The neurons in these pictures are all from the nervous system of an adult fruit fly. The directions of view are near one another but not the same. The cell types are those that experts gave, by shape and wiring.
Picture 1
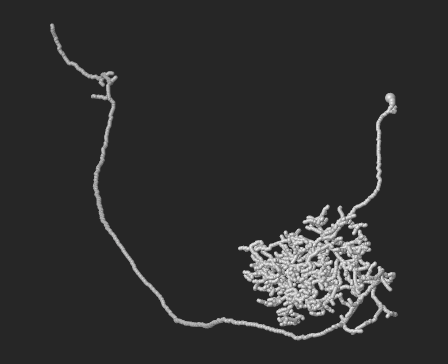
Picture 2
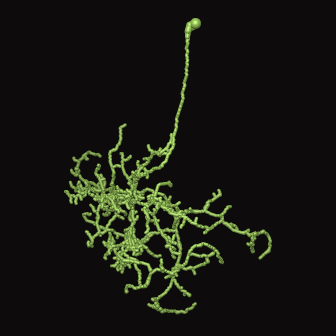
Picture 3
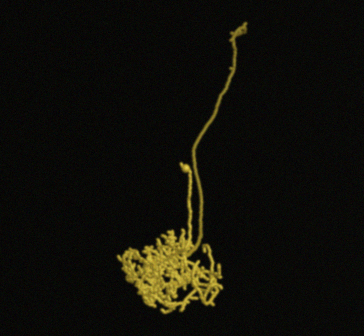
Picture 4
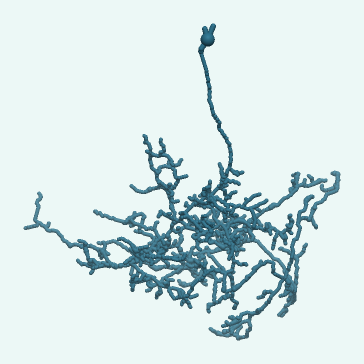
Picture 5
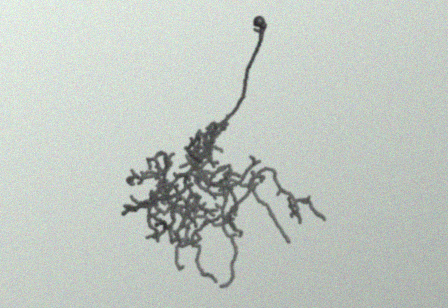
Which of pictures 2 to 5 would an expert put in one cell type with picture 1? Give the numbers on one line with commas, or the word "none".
3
